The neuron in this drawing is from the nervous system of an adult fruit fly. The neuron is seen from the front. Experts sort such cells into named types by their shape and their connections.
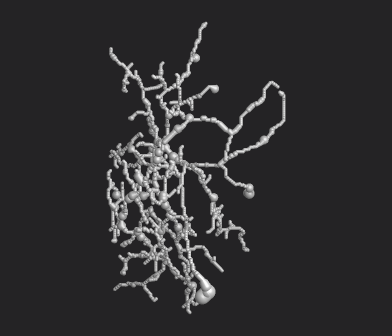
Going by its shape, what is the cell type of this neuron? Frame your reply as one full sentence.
The cell type designation of this neuron is IN16B117.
